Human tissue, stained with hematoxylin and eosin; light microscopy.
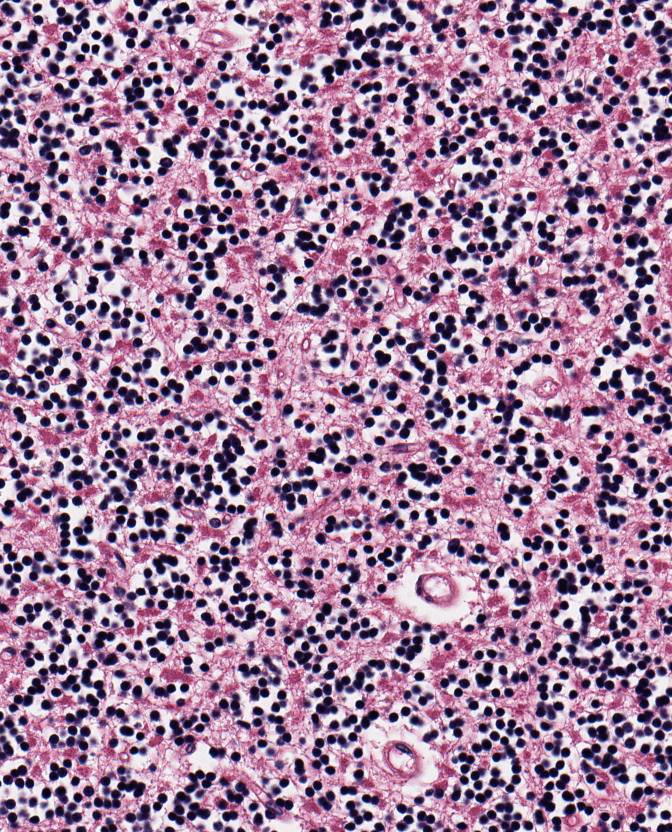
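Cerebellum: small, round, uniform, deeply stained nuclei with almost no visible cytoplasm, packed evenly without forming layers, glands or other units, in a fine pink fibrillary meshwork rather than collagenous stroma. Two small round thick-walled vessels, lower middle, each ringed by a clear space.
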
